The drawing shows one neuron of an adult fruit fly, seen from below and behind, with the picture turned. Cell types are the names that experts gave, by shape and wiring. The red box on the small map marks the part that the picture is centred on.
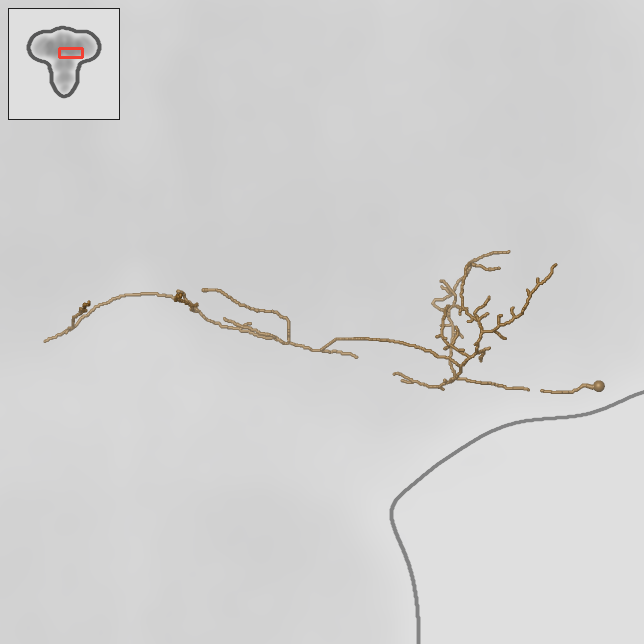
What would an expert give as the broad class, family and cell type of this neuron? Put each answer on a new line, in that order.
central-brain intrinsic neuron
hemilineage LHp2
LHPV6f1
